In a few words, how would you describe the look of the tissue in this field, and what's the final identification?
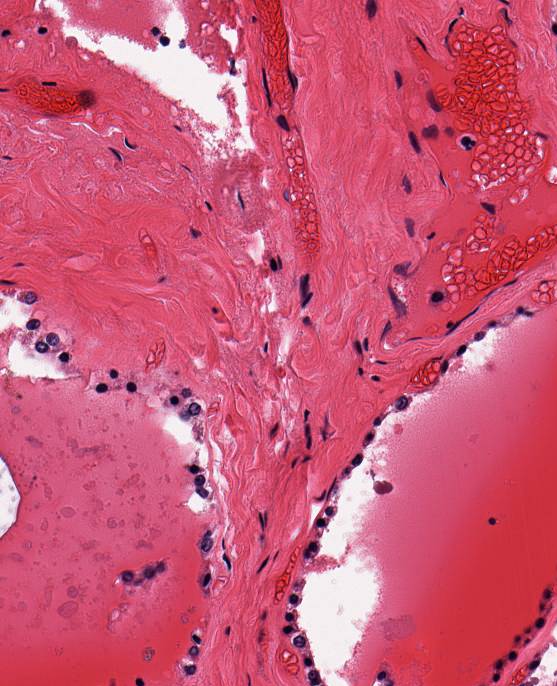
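Dense fibrous band runs top to bottom through the centre, dividing spaces lower left from spaces lower right. Band: wavy pink collagen bundles, scattered spindle-shaped nuclei only. Spaces edged by a single row of cells with small, round, dark nuclei. Small vessels packed with red blood cells clustered upper right. Tissue: thyroid.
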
